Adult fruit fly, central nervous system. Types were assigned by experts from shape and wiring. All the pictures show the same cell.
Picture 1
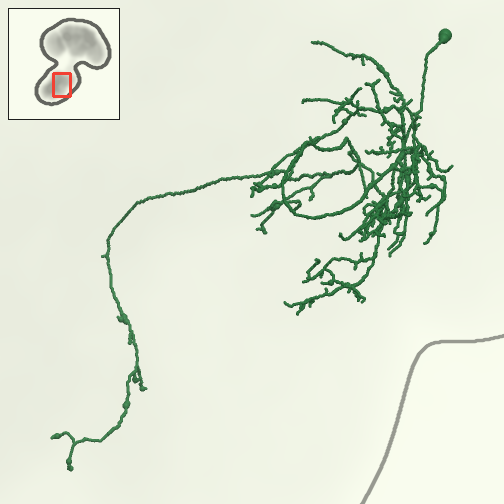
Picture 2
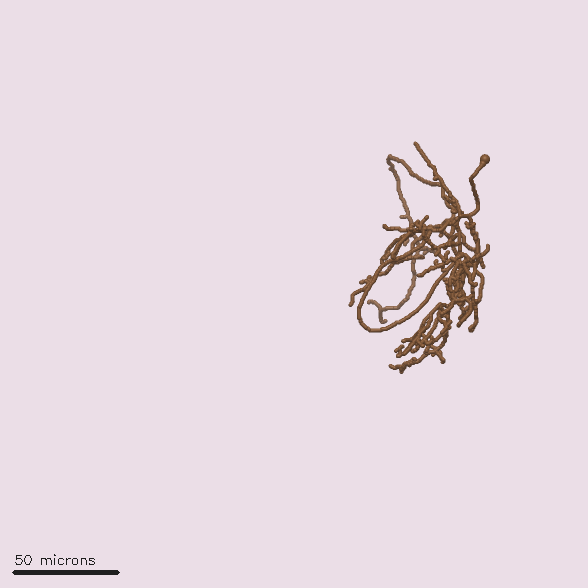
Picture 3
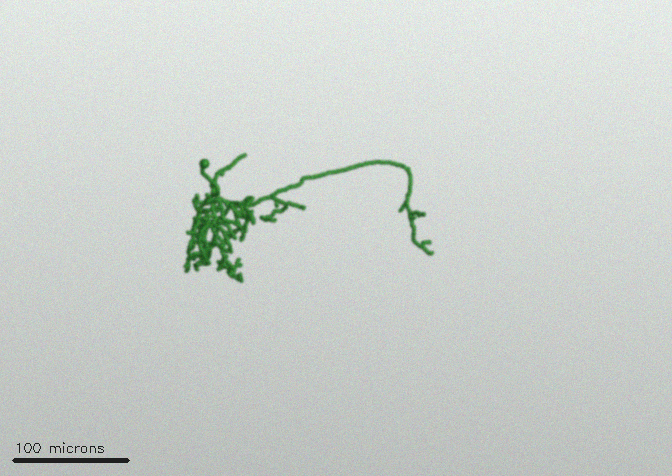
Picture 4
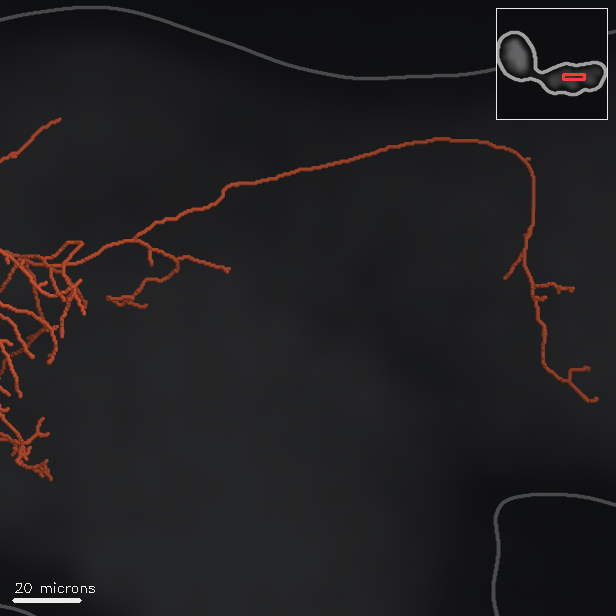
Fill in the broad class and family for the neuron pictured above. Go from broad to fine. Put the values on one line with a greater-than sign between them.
nerve-cord intrinsic neuron > hemilineage 17A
